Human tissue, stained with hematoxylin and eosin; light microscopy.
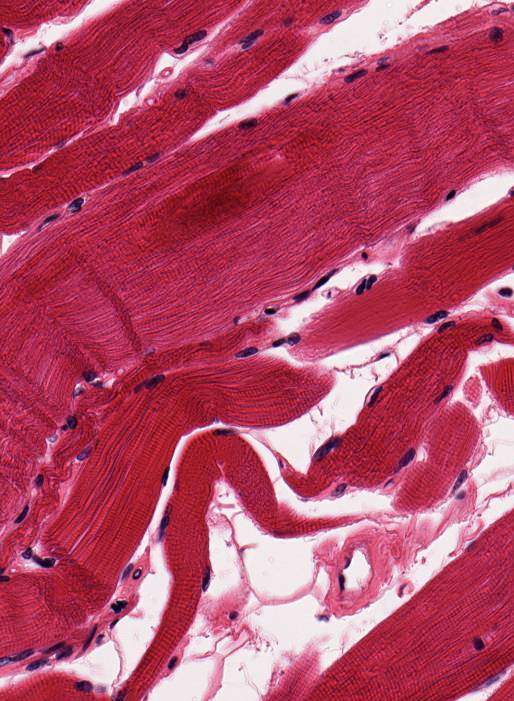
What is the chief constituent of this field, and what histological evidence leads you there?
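The field mainly shows skeletal muscle. Fine transverse cross-striations run along the fibres, clearest at the lower left and centre. The nuclei are dark, flattened and elongated, lying at the fibre edges.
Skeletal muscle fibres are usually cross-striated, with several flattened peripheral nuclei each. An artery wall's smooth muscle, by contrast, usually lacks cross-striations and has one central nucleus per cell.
Several lower-centre fibres are wavy and kinked; sparse, pale, loose connective tissue with few nuclei lies between fibres.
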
